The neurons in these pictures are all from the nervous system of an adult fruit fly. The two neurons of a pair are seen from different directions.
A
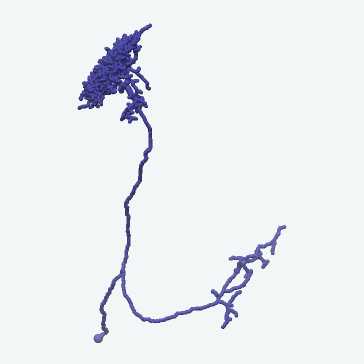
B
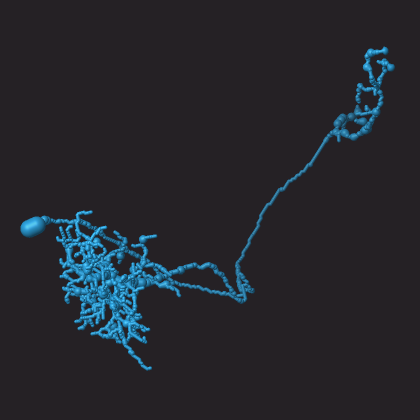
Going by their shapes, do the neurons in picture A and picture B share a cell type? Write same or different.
same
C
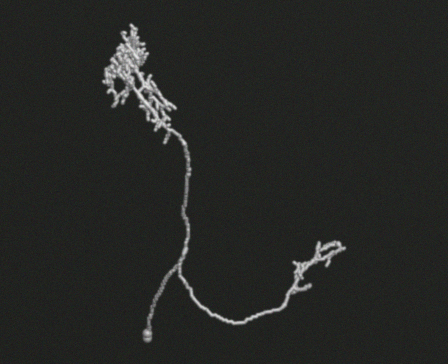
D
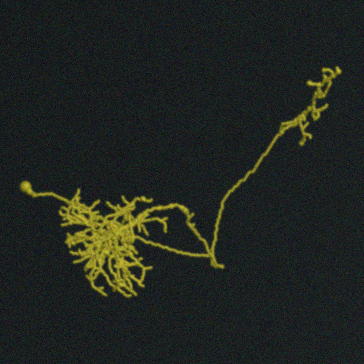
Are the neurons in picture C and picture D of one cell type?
different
